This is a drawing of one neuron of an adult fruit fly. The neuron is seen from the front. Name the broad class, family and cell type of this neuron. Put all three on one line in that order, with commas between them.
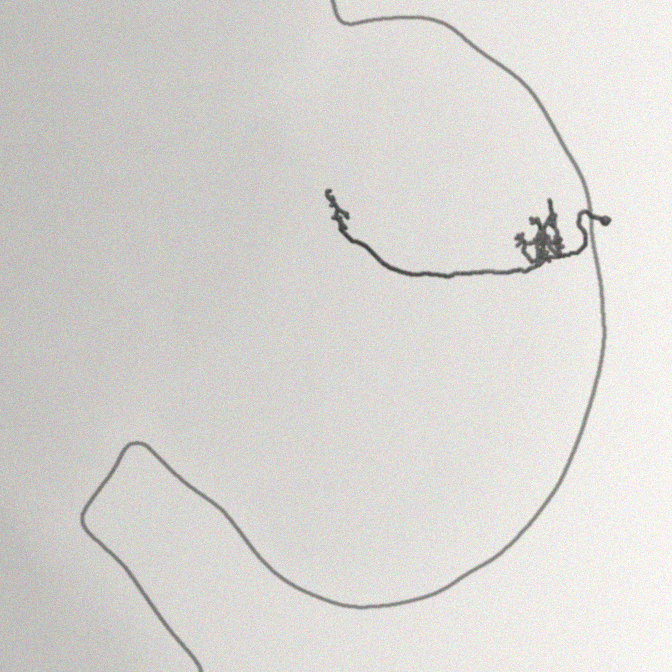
optic-lobe intrinsic neuron, Tm, Tm5b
